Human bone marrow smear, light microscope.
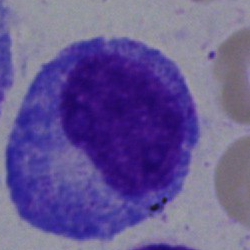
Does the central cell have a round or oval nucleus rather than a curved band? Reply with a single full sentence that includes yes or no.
Yes, the nucleus of this cell is one compact round or oval mass.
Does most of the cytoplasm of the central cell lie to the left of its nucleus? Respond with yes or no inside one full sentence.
Yes, toward the right of the cell is where its nucleus lies.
